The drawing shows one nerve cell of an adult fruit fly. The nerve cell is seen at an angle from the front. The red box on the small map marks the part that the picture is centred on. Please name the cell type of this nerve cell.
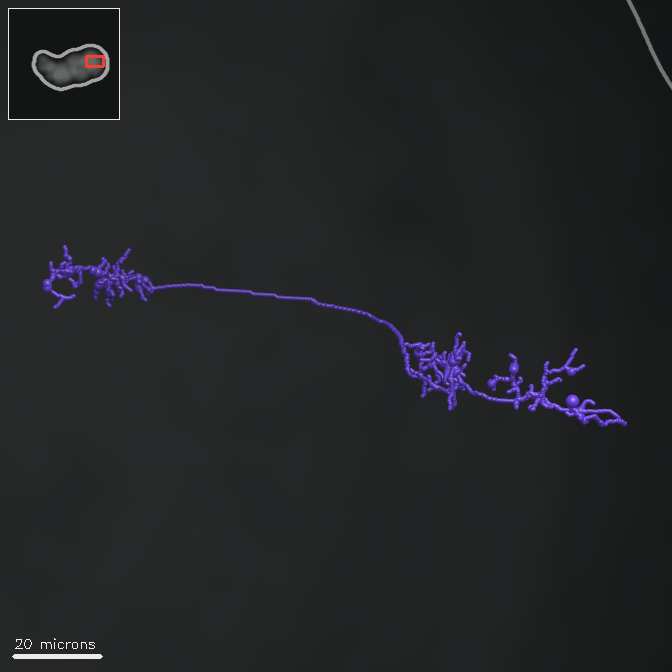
TmY5a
